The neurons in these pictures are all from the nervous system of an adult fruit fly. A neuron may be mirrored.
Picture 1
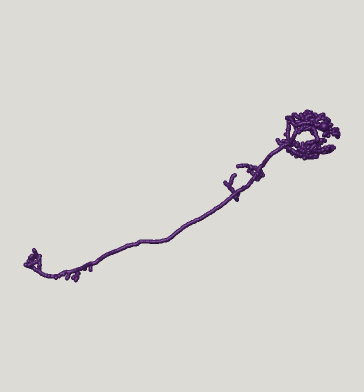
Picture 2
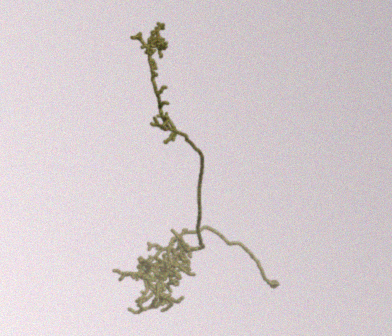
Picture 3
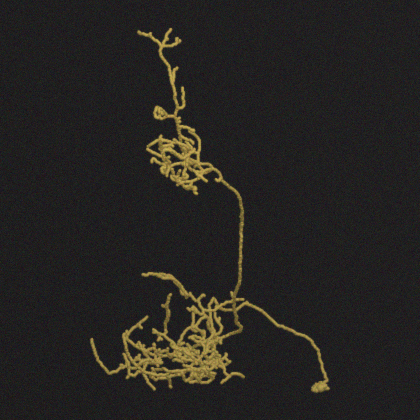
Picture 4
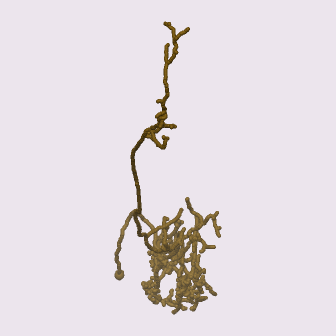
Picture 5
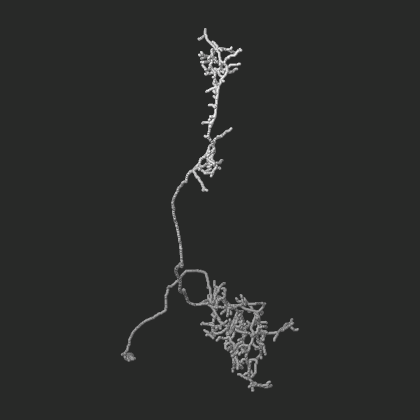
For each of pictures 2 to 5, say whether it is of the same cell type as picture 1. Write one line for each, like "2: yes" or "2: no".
2: no
3: yes
4: yes
5: no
